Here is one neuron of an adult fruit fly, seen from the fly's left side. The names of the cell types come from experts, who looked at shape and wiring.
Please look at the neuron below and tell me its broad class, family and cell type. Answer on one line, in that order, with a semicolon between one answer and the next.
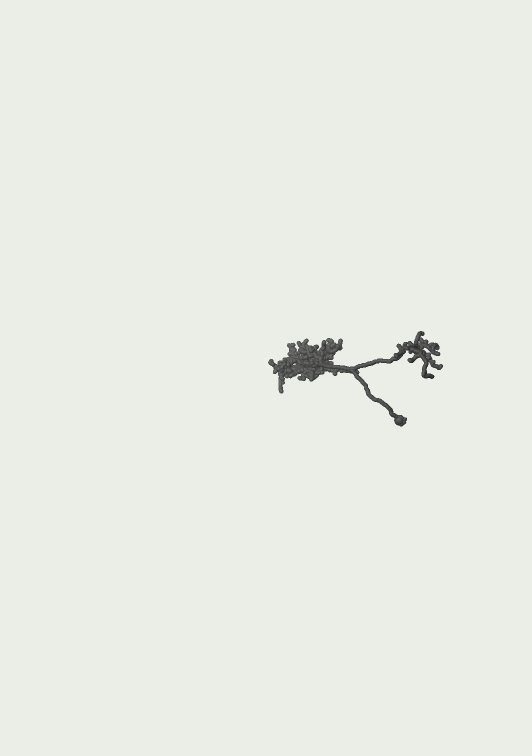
nerve-cord intrinsic neuron; hemilineage 08A; IN08A016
